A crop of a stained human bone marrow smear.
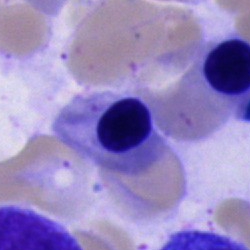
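Erythroblast, the cell in the middle of a stained human bone marrow smear. First, the nucleus sits off-centre, toward the right side of the cell. Next, its chromatin is dense and stains a uniform deep purple. Last, the cytoplasm is pale greyish blue, and most of it lies to the left of the nucleus.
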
